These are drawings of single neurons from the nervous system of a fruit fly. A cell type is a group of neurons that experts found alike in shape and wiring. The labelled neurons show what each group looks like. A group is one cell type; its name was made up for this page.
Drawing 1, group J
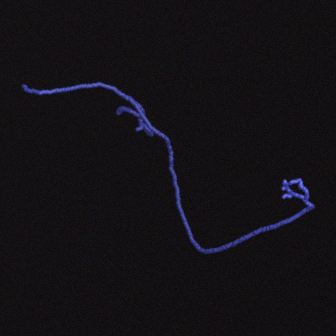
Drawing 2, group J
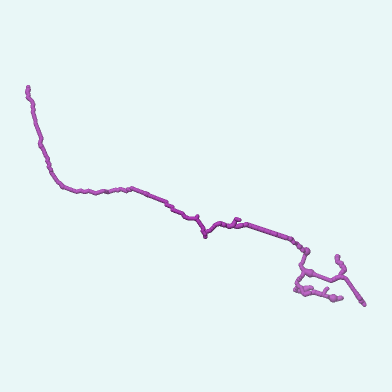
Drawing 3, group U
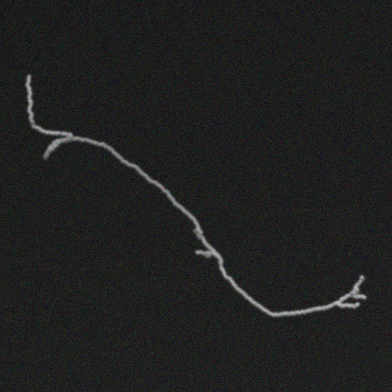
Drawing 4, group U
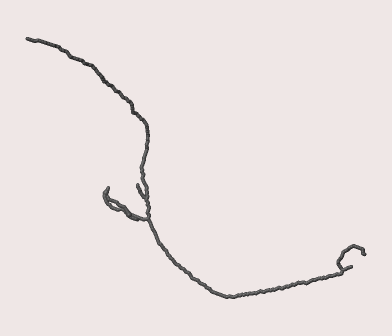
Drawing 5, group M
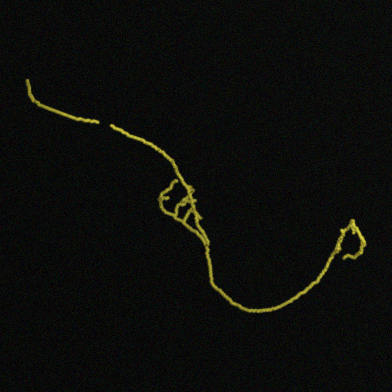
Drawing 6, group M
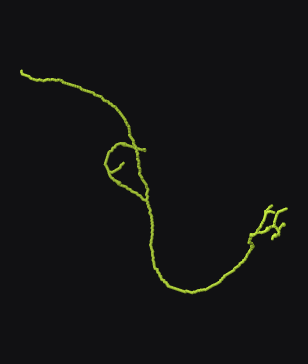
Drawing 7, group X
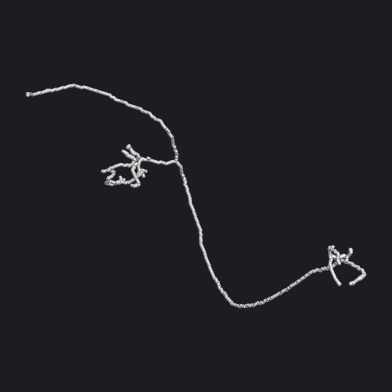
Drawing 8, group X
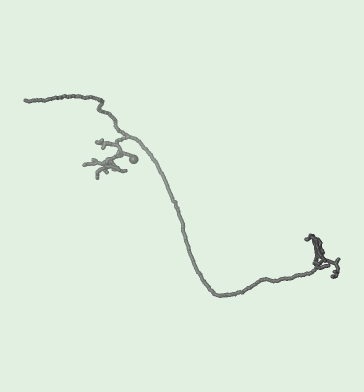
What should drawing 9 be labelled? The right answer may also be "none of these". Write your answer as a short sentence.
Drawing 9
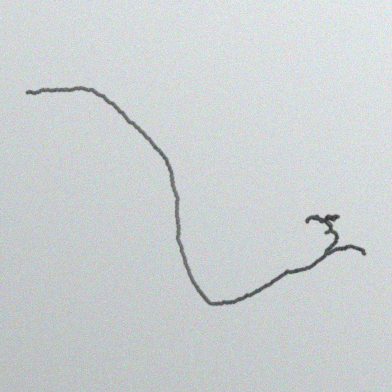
It belongs to group J.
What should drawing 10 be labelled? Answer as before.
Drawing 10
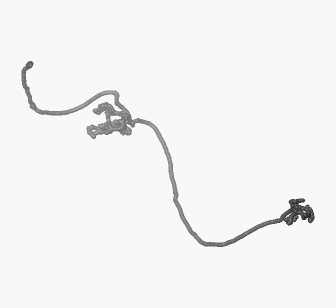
It belongs to group X.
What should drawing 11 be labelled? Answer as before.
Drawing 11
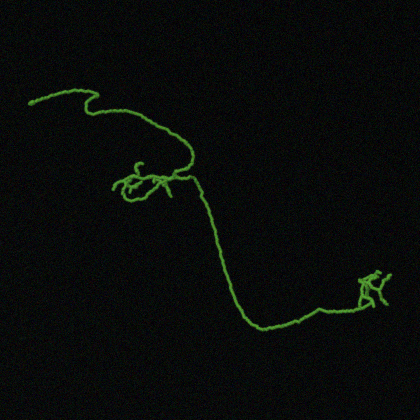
It belongs to group X.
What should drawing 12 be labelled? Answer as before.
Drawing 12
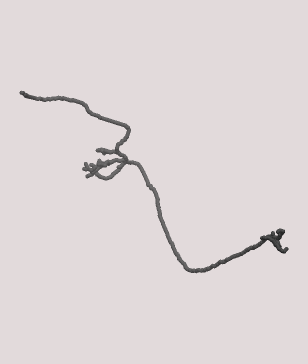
It belongs to group X.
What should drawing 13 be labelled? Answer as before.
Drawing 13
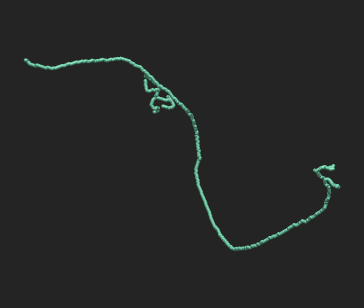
It belongs to group J.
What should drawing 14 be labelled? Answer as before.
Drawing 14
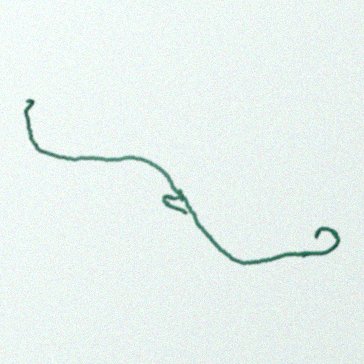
It belongs to group U.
